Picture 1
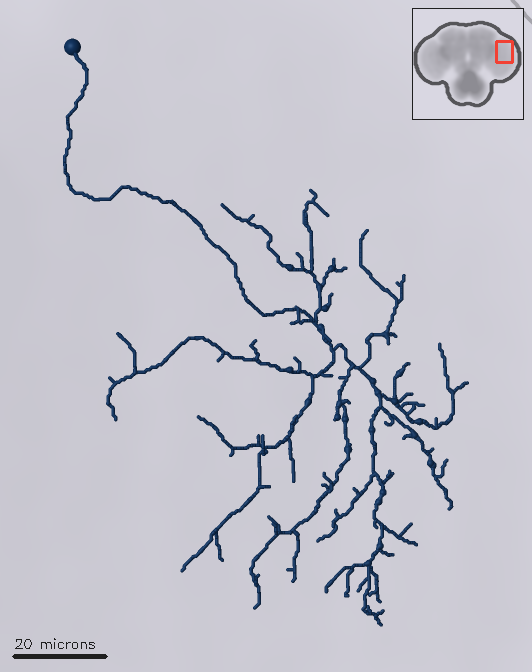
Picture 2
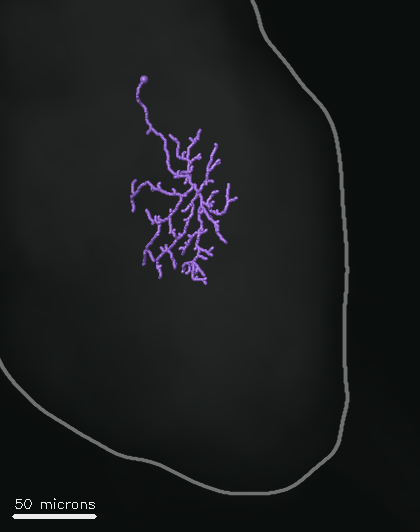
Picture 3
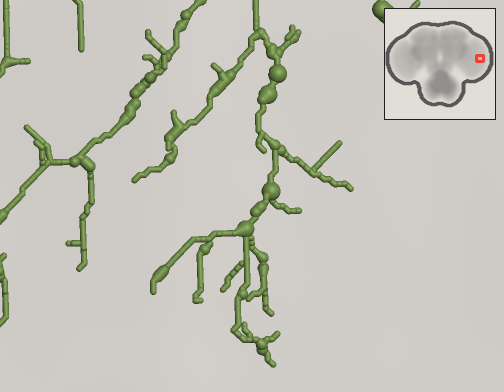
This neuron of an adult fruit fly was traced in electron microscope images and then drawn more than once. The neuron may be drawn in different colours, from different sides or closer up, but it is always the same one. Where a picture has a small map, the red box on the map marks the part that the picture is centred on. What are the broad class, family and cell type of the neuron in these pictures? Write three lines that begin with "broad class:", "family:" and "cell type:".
broad class: optic-lobe intrinsic neuron
family: Cm
cell type: Cm12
